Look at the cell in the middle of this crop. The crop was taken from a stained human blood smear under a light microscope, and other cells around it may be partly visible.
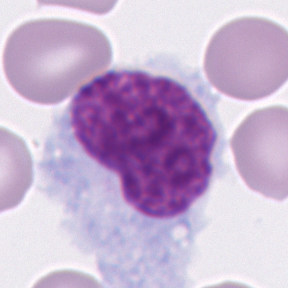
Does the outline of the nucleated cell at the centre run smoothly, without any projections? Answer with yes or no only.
No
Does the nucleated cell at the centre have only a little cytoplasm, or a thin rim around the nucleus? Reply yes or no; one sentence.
No, what surrounds the nucleus is a broad area of cytoplasm.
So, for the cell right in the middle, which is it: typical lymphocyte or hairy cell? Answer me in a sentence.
The cell occupying the middle of the crop is a hairy cell.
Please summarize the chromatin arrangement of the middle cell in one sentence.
In this cell the chromatin is fine rather than coarsely clumped.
